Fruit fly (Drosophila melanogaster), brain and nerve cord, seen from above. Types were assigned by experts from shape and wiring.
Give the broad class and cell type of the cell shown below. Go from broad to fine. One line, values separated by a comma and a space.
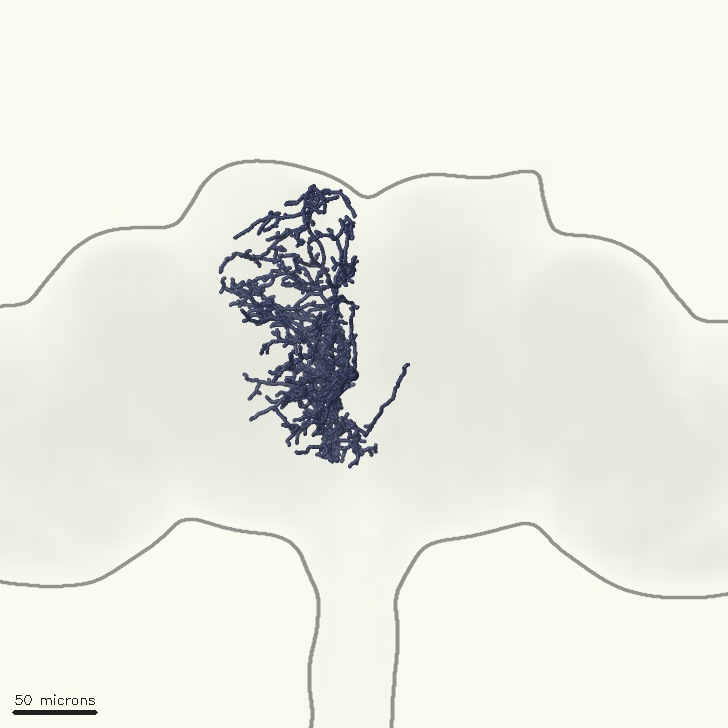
central-brain intrinsic neuron, LAL134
